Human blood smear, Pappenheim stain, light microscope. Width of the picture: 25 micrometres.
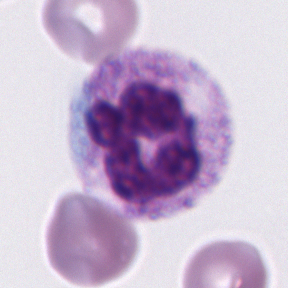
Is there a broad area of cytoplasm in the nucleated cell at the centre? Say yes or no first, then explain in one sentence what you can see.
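Yes. Abundant pale pinkish-lilac cytoplasm surrounds the nucleus on all sides.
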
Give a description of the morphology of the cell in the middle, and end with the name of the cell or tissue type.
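Checking the outline first, it is round, and the surface is smooth, without projections. Next, the nucleus is divided into several lobes clustered in the centre of the cell. Its chromatin is dark purple and coarsely clumped. This is a segmented neutrophil.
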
